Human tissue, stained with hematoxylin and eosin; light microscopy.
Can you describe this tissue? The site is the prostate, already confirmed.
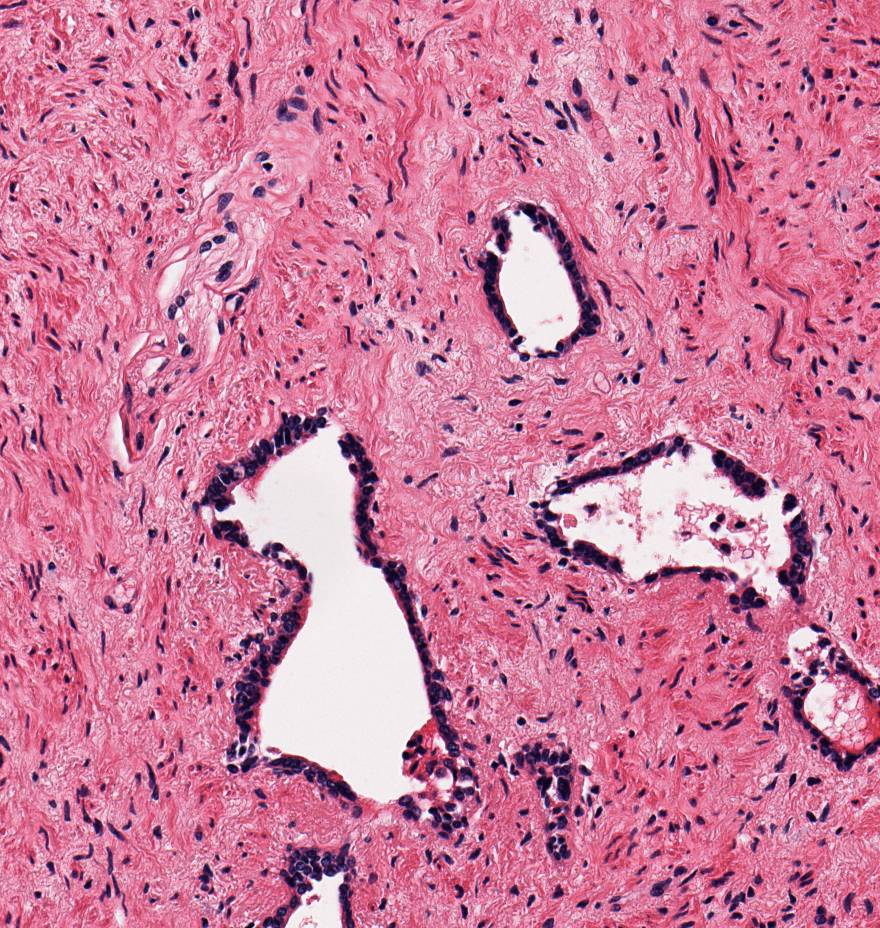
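Small gland profiles are scattered widely across this field, set well apart in abundant stroma. The largest, at centre-left, has an angular outline surrounding a wide, empty lumen. One to two layers of cuboidal cells line each gland; their nuclei are dark and their cytoplasm scant. Around the glands, the stromal fibres are wavy and run in varied directions rather than a single orientation.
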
